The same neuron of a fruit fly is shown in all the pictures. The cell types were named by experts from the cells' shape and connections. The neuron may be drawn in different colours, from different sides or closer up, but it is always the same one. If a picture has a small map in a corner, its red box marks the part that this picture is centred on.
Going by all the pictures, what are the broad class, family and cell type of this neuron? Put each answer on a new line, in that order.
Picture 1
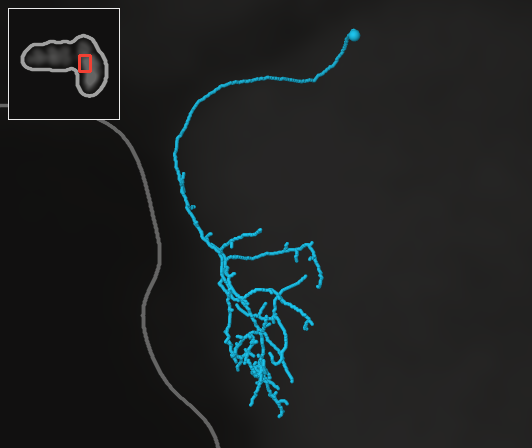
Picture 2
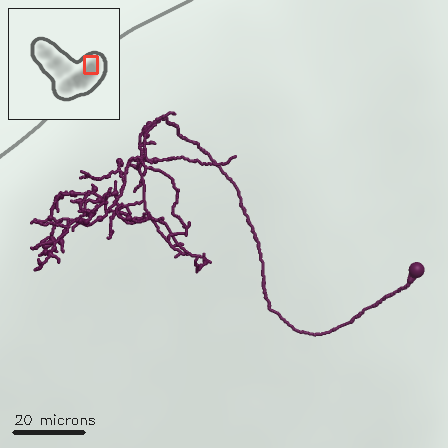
central-brain intrinsic neuron
hemilineage LHa3
CB1333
